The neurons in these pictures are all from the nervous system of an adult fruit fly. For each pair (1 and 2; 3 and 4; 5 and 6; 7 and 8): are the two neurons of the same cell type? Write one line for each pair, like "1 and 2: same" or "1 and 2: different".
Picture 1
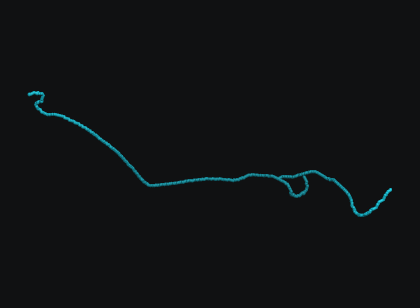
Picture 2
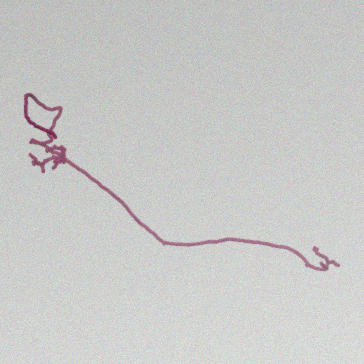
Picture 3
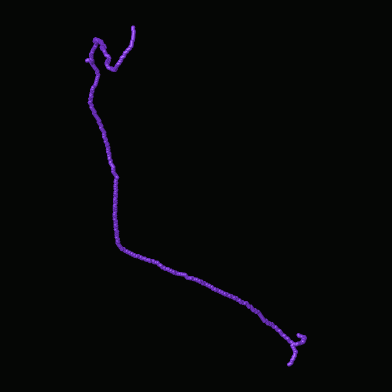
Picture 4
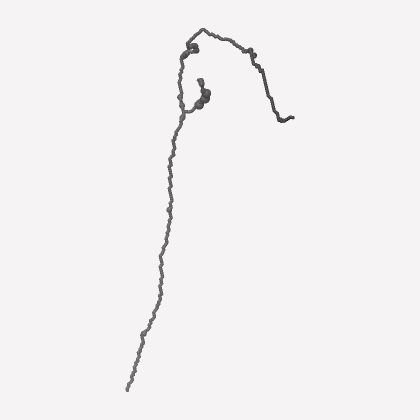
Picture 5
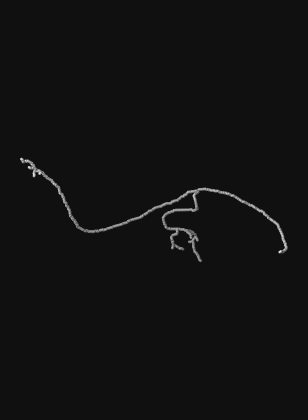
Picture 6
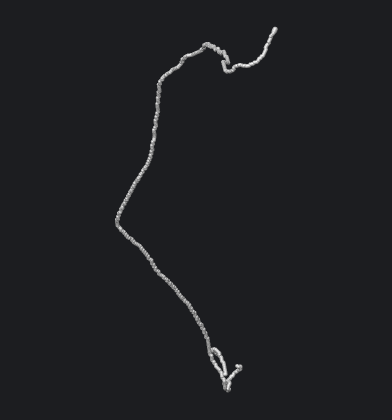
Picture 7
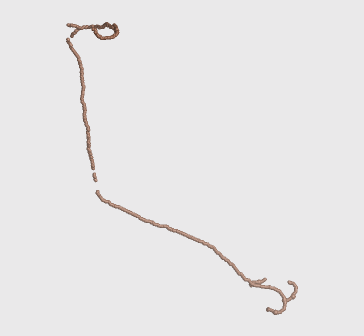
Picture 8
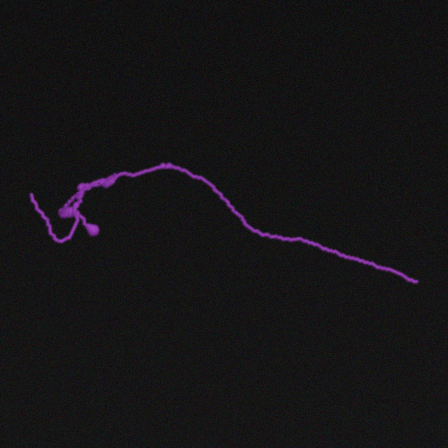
1 and 2: different
3 and 4: same
5 and 6: different
7 and 8: same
